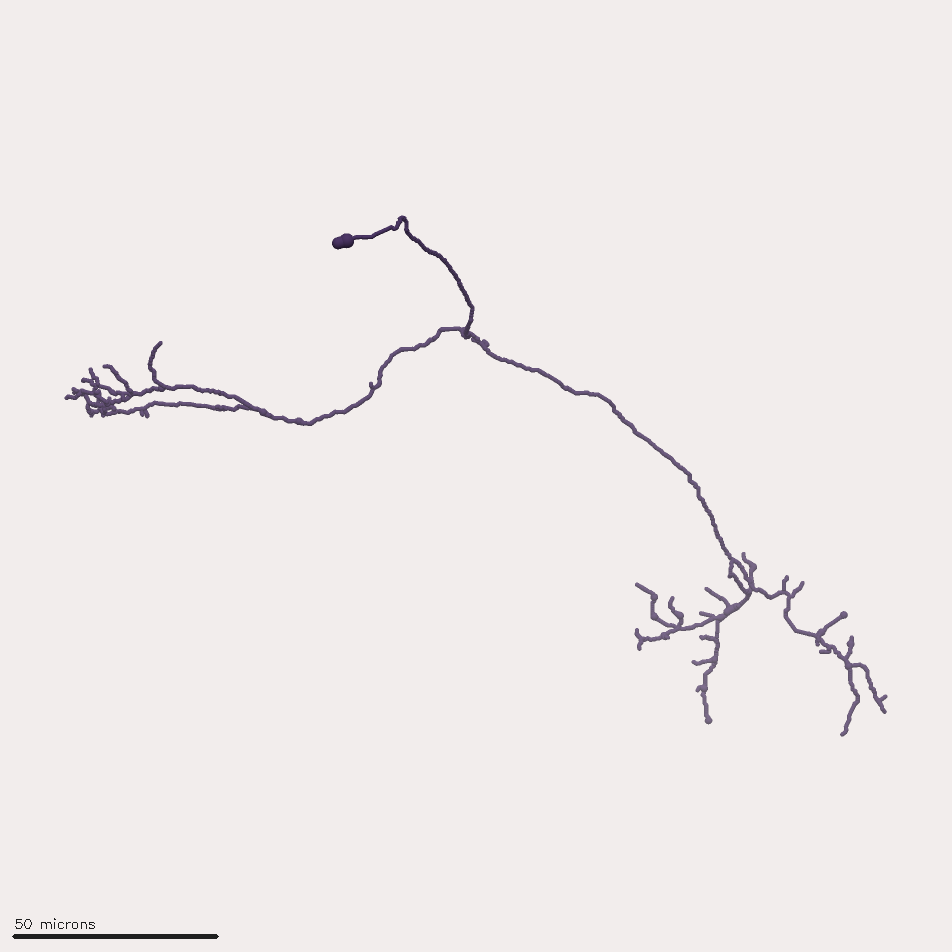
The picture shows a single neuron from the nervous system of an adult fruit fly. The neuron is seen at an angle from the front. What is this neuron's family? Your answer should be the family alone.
hemilineage SMPad2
